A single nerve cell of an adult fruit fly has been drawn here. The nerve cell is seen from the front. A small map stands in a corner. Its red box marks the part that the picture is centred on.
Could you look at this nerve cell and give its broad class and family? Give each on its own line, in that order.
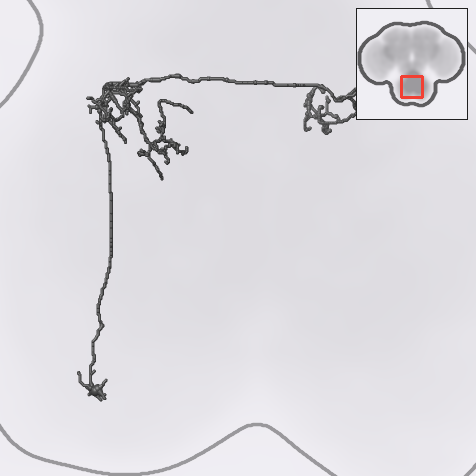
nerve-cord intrinsic neuron
hemilineage 06A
